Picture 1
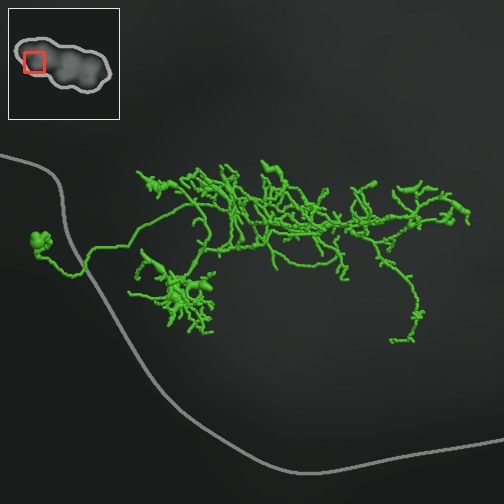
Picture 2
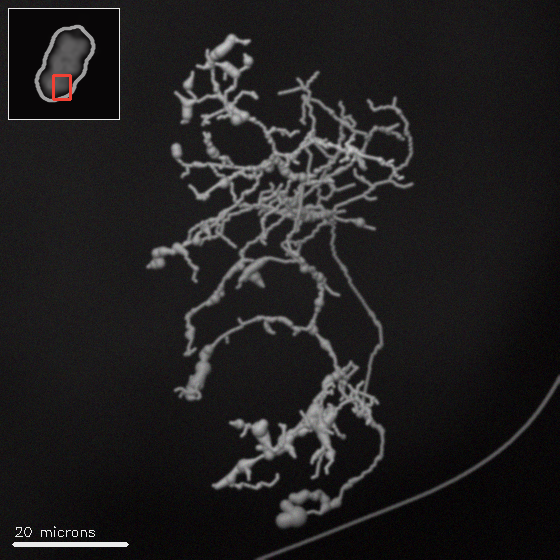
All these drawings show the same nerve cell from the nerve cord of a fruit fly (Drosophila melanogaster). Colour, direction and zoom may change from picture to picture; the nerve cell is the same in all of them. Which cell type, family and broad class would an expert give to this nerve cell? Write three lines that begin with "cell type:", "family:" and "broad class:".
cell type: IN19A096
family: hemilineage 19A
broad class: nerve-cord intrinsic neuron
